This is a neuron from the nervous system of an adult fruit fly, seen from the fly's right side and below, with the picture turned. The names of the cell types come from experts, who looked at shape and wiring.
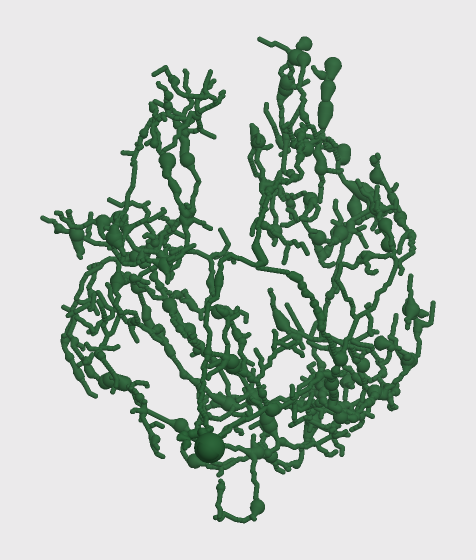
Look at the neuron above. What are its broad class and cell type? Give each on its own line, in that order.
central-brain intrinsic neuron
CB1955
